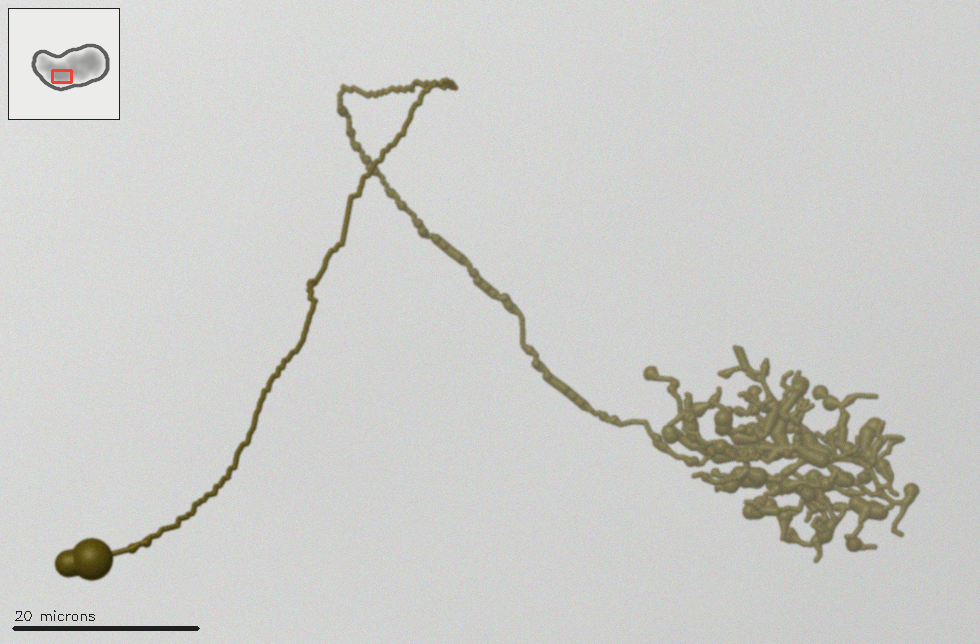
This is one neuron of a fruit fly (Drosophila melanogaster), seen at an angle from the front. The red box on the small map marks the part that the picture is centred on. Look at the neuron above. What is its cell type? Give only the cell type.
LPi34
